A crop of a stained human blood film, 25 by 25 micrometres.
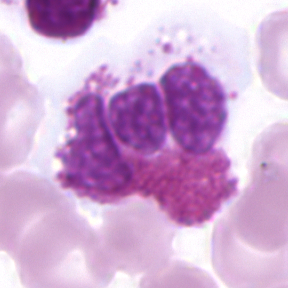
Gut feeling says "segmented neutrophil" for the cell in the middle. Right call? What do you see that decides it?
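Not a segmented neutrophil; the cell is an eosinophil. Decisive are the granules: the densest granular cytoplasm lies in the lower half, below the nuclear lobes, and granules over the left part of the nucleus partly hide it.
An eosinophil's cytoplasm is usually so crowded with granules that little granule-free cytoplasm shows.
The lobed nucleus fits both names. Chromatin in the lobes is mottled, not evenly smooth. Part of another nucleated cell shows at the top-left edge.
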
